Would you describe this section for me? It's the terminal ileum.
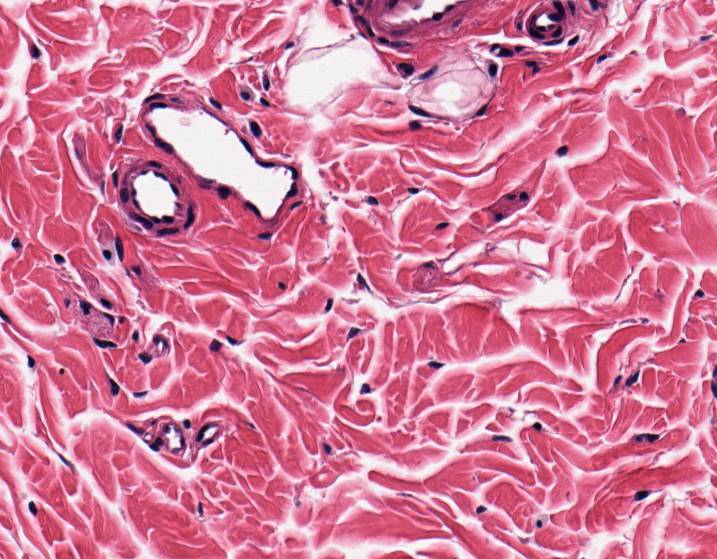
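First, the fibres: densely packed, deeply eosinophilic bundles fill the whole field and run in many different directions. Next, the nuclei: sparse, small, dark and flattened, scattered between the fibre bundles. Last, the vessels, both in the upper left: a small thick-walled one with a round open lumen, and just to its right a thin-walled one with an elongated empty lumen.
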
